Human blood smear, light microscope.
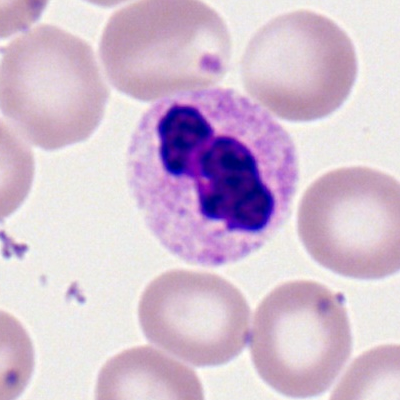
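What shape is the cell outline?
Round and smooth.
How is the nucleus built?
Two lobes joined by a narrower middle part, lying on a diagonal from upper left to lower right.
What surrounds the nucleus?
Abundant pale pink cytoplasm.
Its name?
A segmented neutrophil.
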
